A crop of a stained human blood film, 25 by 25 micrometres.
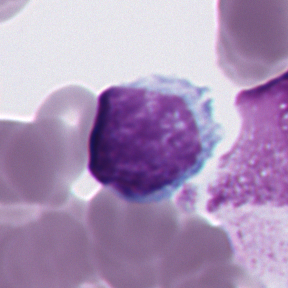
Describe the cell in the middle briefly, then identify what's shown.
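Start at the right edge, which bears fine, ragged, hair-like projections. More cytoplasm shows on that right side than on the left. The nucleus fills most of the cell, and its outline is angular, with fairly straight sides. What you have here is a typical lymphocyte.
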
